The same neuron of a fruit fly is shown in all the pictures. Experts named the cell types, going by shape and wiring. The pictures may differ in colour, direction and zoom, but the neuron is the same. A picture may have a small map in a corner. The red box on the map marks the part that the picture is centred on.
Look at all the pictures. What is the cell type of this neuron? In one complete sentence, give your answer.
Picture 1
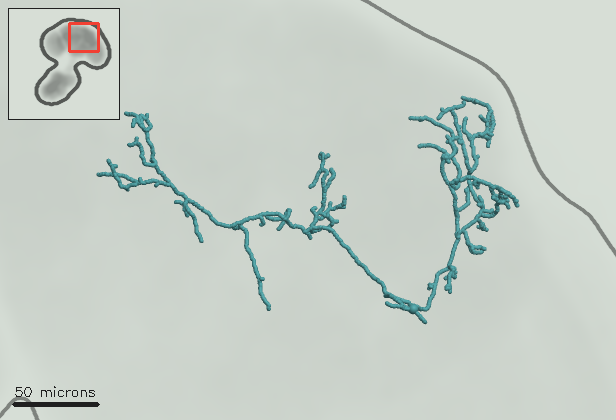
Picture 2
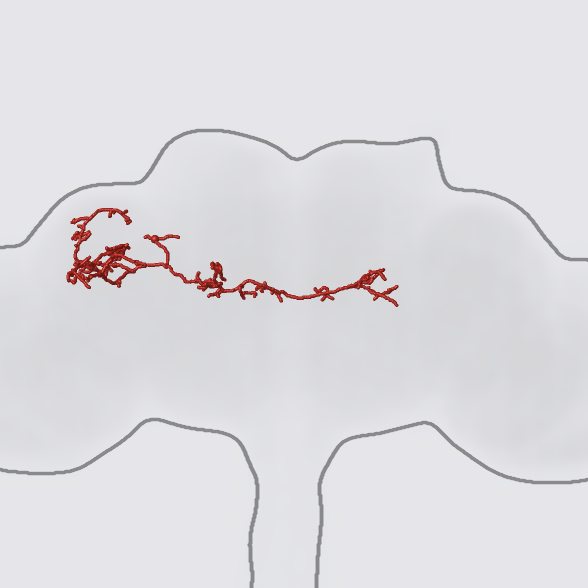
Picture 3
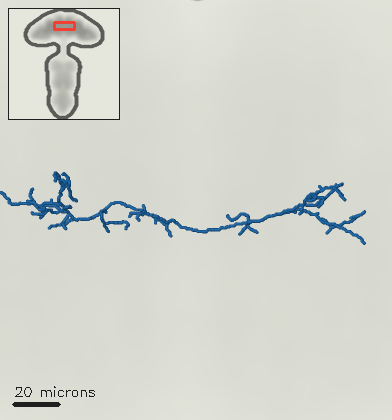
Within the cell type AVLP256 sits this neuron.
